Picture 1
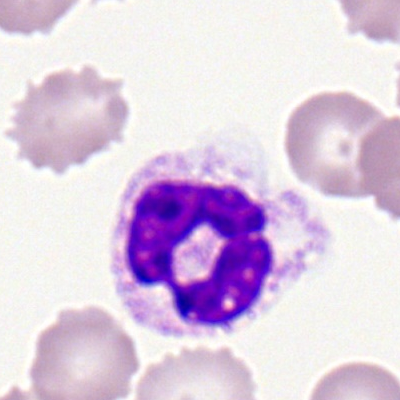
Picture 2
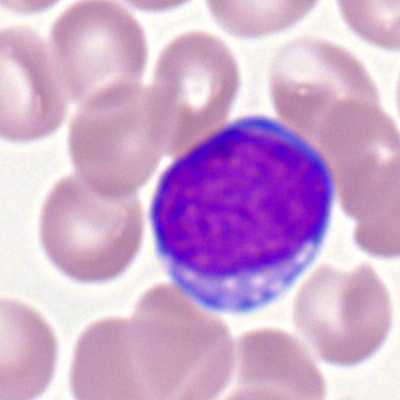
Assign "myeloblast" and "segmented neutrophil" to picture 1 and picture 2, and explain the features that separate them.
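Picture 1 shows a segmented neutrophil, and picture 2 shows a myeloblast. The segmented neutrophil has a roughly round outline with a slightly irregular edge, whereas the myeloblast is round and smooth, with no surface projections. In the segmented neutrophil a moderate rim of pale pinkish-lilac cytoplasm surrounds the nucleus; in the myeloblast the nucleus fills most of the cell and leaves only a narrow rim of cytoplasm, which stains a deep blue. The cytoplasm of the segmented neutrophil also holds fine, scattered pinkish-violet granules. Its chromatin is dark purple and coarsely clumped, with no nucleoli visible.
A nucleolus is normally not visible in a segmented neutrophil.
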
